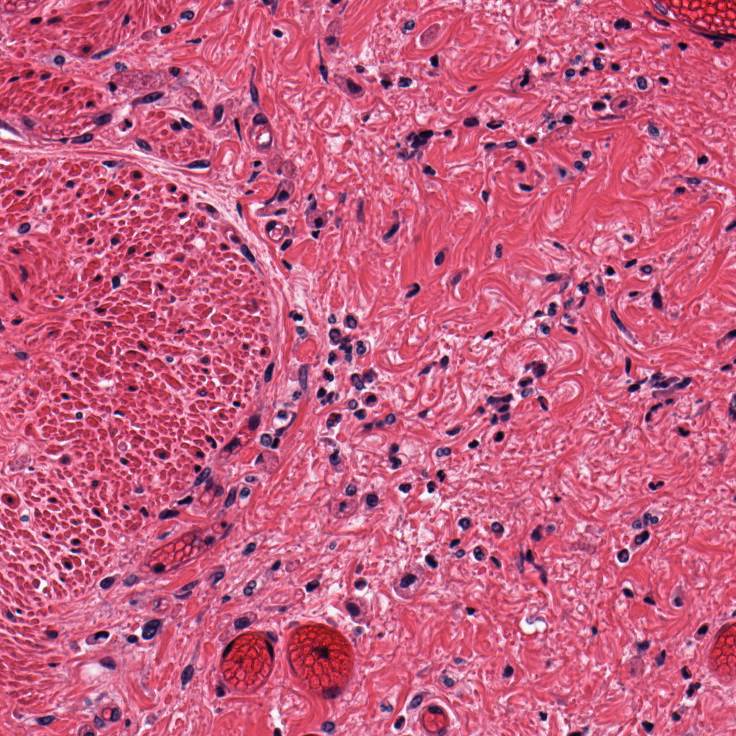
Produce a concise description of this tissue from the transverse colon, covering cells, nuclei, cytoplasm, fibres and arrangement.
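Much of the left side holds a large rounded bundle of fibres cut across, edged on its right by a thin fibrous band. Elsewhere lies collagenous stroma, wavy and loosely arranged pink collagen bundles. Small dark round nuclei seem thickest at centre, just right of it.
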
